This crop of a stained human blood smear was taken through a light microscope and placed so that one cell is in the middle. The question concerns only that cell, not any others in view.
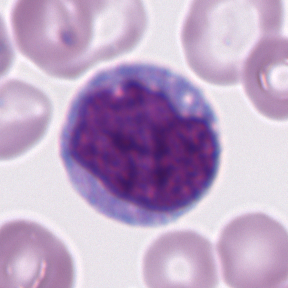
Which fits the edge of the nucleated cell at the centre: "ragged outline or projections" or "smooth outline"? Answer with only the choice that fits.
Smooth outline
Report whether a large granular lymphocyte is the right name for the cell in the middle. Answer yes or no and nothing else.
no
